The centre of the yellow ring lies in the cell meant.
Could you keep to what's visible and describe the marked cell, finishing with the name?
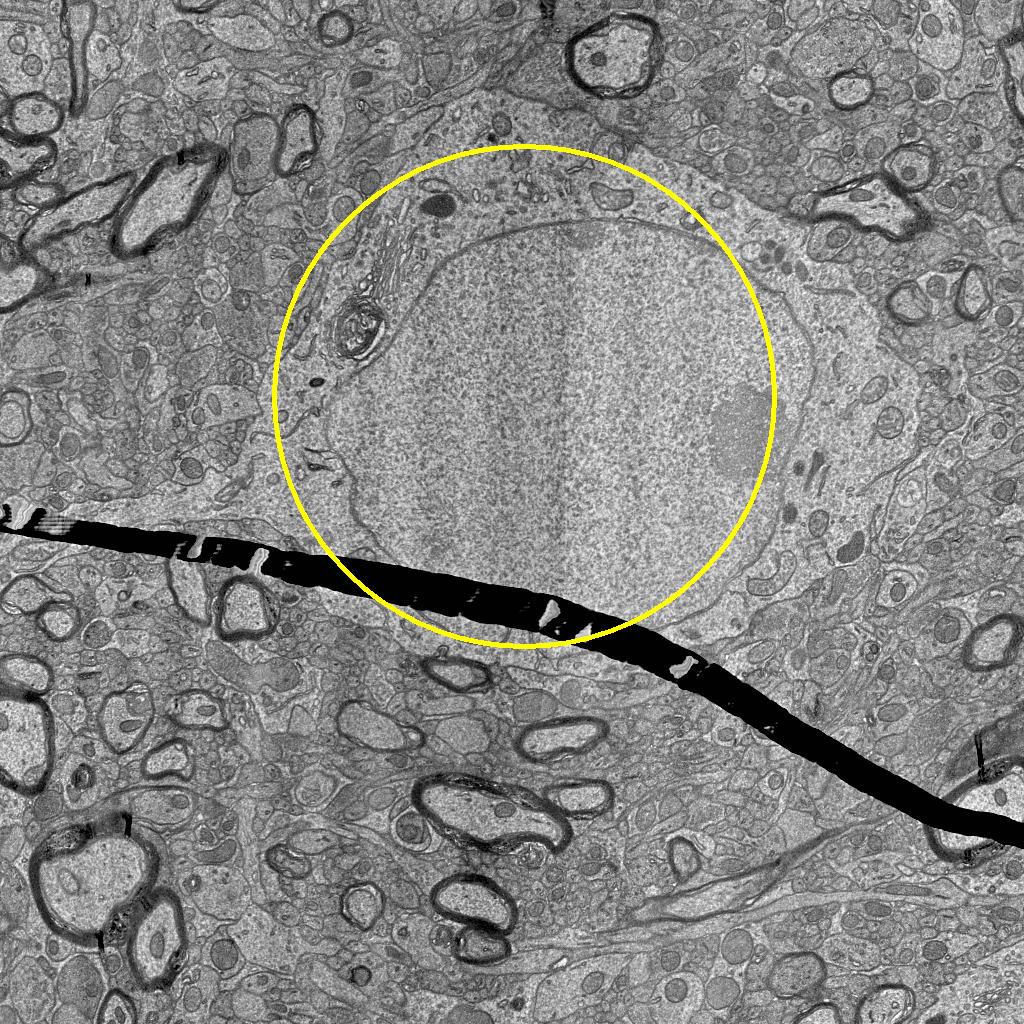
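Hmm, a large, rounded nucleus takes up most of the ring. Near its right edge sits a rounded, moderately dense patch. Upper left of the nucleus, in the cytoplasm, stacks of parallel membranes; above it, a dark oval body. So: excitatory neuron.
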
